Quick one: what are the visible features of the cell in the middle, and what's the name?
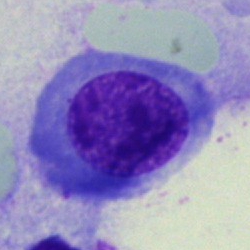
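You'll notice the nucleus sits off-centre, over toward the right side of the cell. Its chromatin is coarse and clumped, with dark patches among paler areas. There's a moderate amount of cytoplasm, staining blue, with no vacuoles in it. That's an erythroblast.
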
